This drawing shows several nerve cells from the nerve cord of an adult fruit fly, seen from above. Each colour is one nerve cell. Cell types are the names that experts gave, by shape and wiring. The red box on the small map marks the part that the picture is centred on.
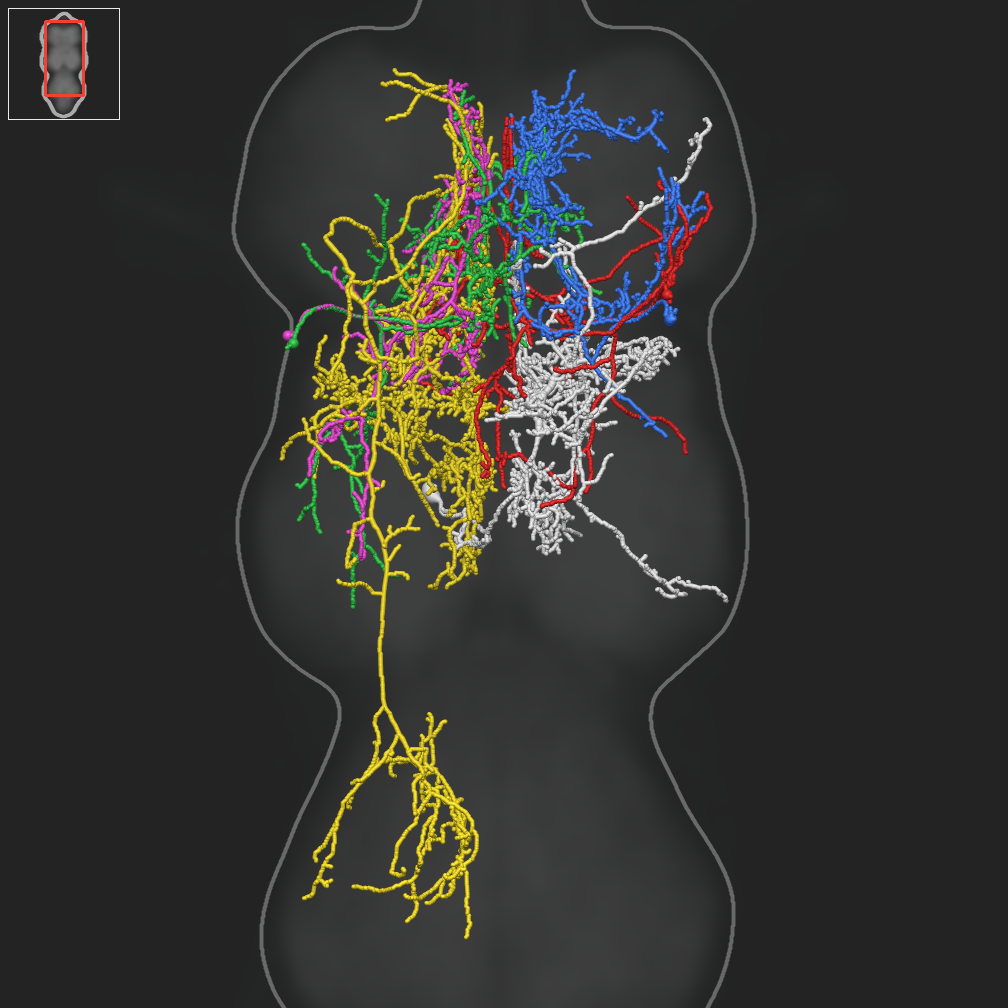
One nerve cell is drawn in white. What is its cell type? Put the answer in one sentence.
The cell type is IN11A020.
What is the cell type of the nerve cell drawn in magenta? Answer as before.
The cell type is IN11A014.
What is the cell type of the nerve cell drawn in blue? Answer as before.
The cell type is IN11A007.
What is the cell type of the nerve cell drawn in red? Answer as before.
The cell type is IN11A017.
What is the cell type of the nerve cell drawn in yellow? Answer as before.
The cell type is IN04B002.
